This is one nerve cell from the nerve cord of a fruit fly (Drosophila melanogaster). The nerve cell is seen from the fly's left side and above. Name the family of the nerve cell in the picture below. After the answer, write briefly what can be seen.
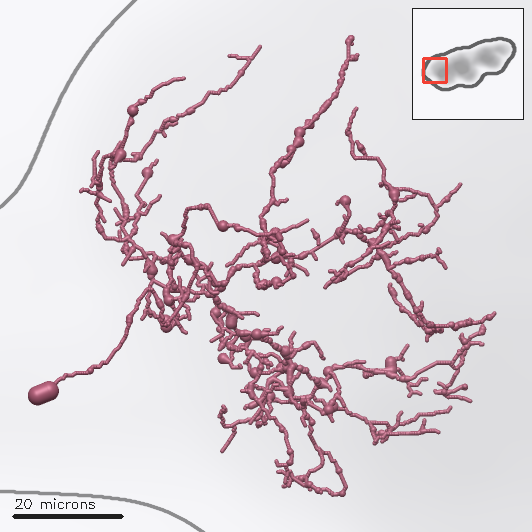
Its family is hemilineage 16B. This is a nerve-cord intrinsic neuron. By the scale bar it is about 85 microns tall in this view. As drawn here it is about as wide as it is tall.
